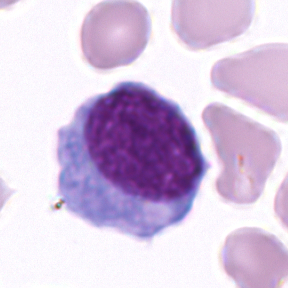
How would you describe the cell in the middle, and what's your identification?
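See how the nucleus is oval, with no indentation and no lobes? Chromatin's dark purple and coarsely clumped, and I can't make out any nucleoli. Nothing in the way of distinct granules in the cytoplasm either. So that's a plasma cell.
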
